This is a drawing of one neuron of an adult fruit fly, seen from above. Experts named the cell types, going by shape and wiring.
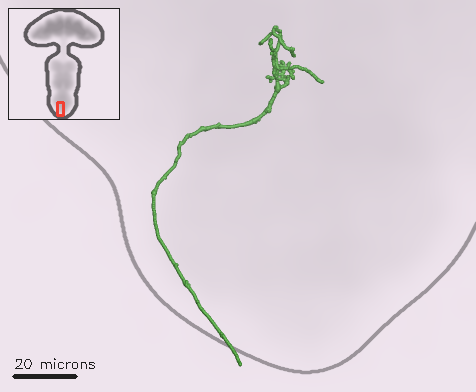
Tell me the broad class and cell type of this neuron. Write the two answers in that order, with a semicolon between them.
sensory neuron entering the nerve cord; SNxx04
